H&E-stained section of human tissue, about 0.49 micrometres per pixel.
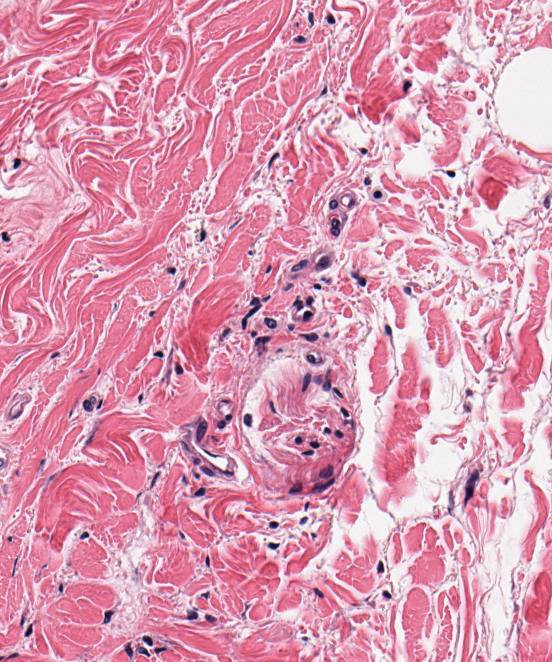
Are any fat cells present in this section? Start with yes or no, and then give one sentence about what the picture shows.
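Yes. A single round empty space of a fat cell lies at the upper right corner.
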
